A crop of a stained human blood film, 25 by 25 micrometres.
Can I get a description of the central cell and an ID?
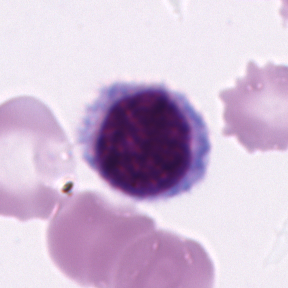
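Nowhere does the nucleus show a notch, indentation or lobes, and no nucleolus is visible within it. Its chromatin is dark purple, condensed into clumps with paler streaks between them. There are no vacuoles in the cytoplasm. The cell is a hairy cell.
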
